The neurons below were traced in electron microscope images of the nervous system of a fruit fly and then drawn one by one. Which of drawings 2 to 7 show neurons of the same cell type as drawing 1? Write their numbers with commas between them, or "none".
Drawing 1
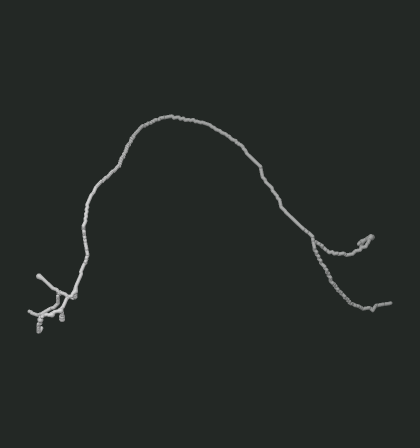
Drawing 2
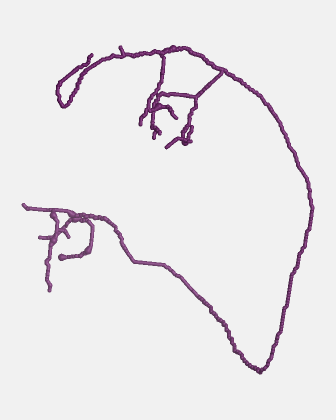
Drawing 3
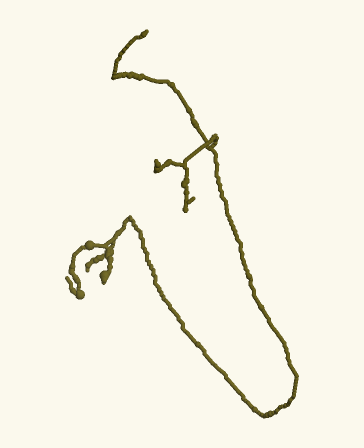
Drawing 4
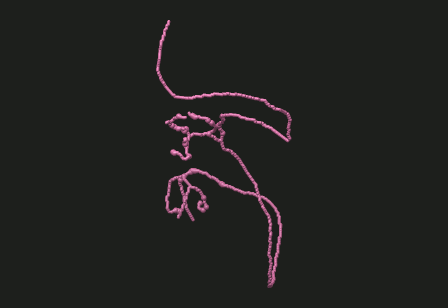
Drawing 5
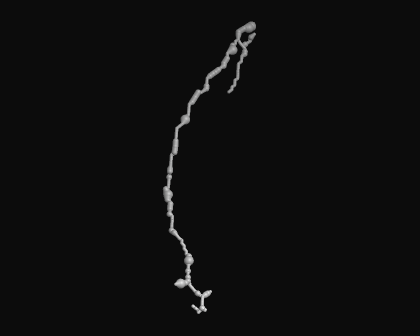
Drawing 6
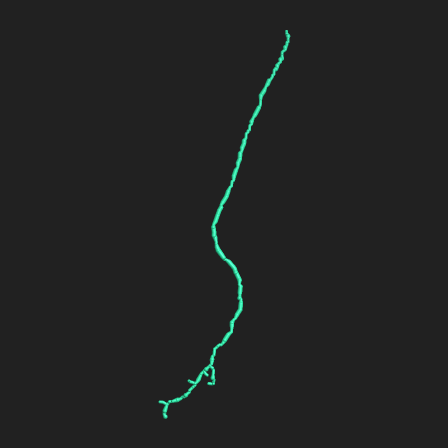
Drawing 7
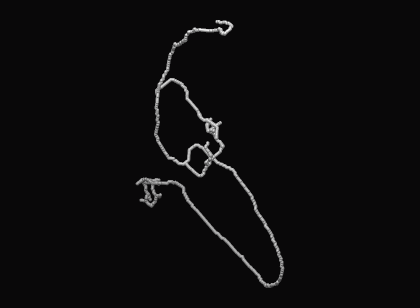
2, 4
